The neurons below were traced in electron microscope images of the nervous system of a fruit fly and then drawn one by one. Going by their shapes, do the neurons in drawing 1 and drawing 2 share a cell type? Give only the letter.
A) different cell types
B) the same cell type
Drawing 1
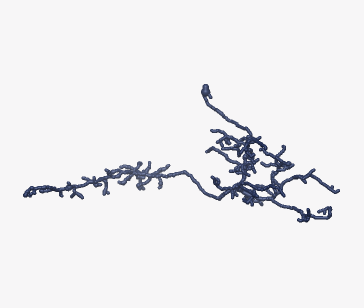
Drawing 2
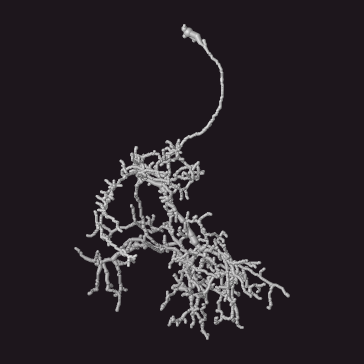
A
